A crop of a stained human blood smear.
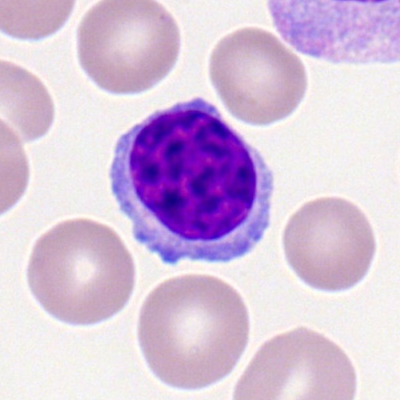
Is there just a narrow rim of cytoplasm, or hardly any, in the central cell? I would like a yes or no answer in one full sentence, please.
Yes, in this cell the cytoplasm is scant.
